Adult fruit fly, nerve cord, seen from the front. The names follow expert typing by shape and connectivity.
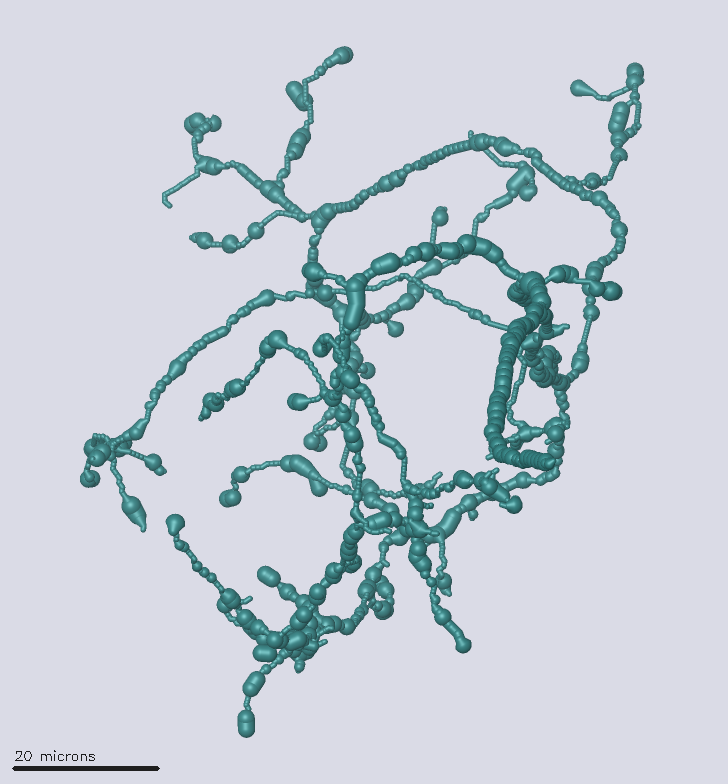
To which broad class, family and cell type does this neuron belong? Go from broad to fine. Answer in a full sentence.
A descending neuron of hemilineage LB6, type DNge007.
